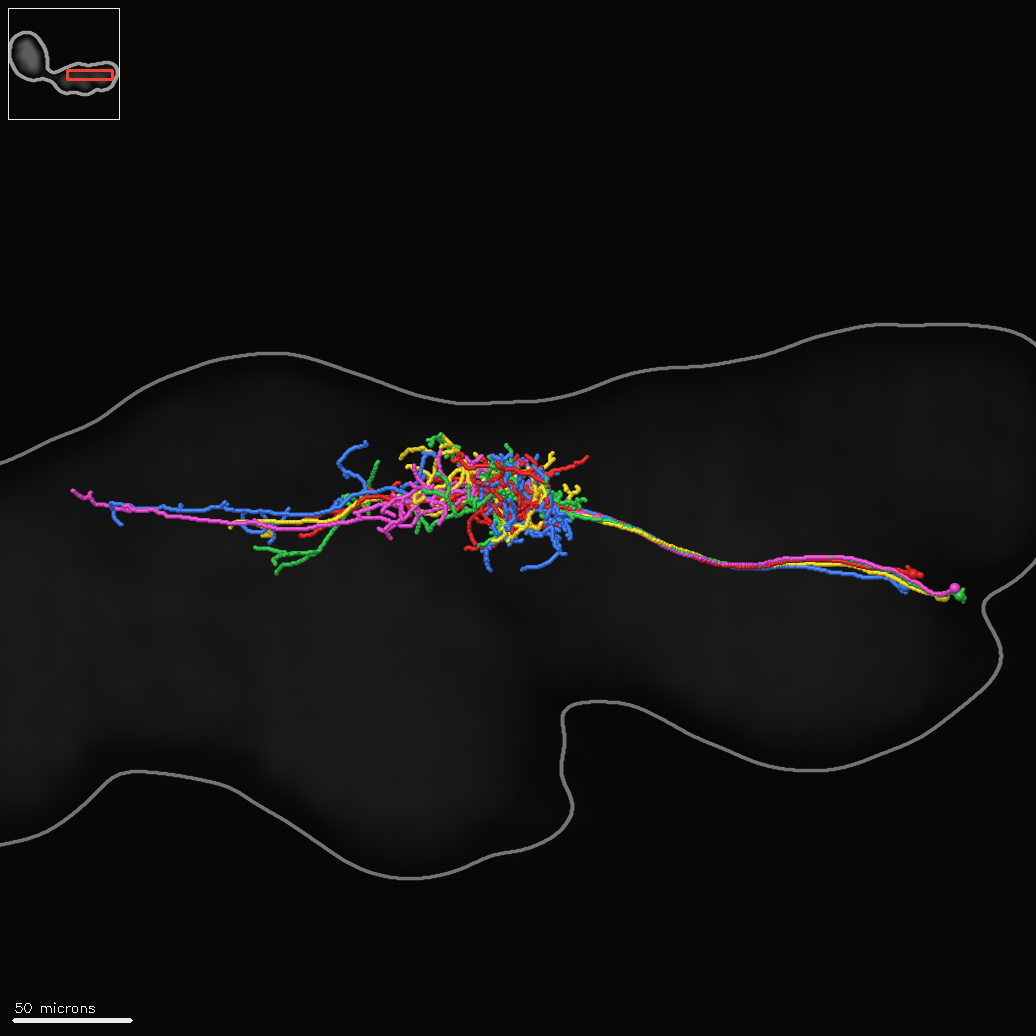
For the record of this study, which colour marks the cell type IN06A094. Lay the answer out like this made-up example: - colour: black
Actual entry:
- colour: blue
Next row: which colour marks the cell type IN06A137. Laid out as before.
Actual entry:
- colour: green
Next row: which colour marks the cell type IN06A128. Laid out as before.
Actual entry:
- colour: yellow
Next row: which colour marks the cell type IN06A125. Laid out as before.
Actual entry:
- colour: magenta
